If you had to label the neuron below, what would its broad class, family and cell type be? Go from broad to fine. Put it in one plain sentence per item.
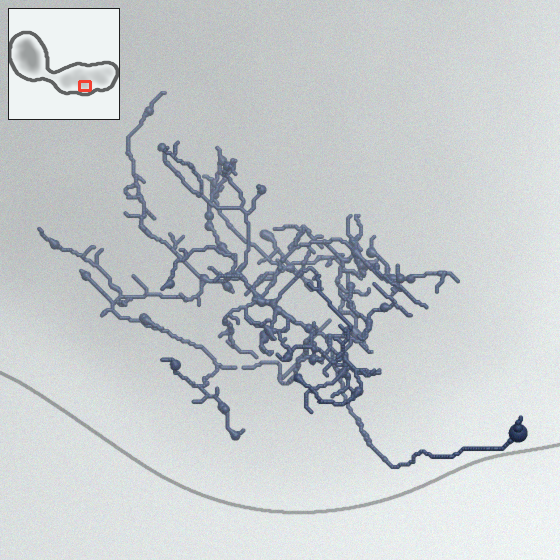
A nerve-cord intrinsic neuron of hemilineage 01B, type IN01B061.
